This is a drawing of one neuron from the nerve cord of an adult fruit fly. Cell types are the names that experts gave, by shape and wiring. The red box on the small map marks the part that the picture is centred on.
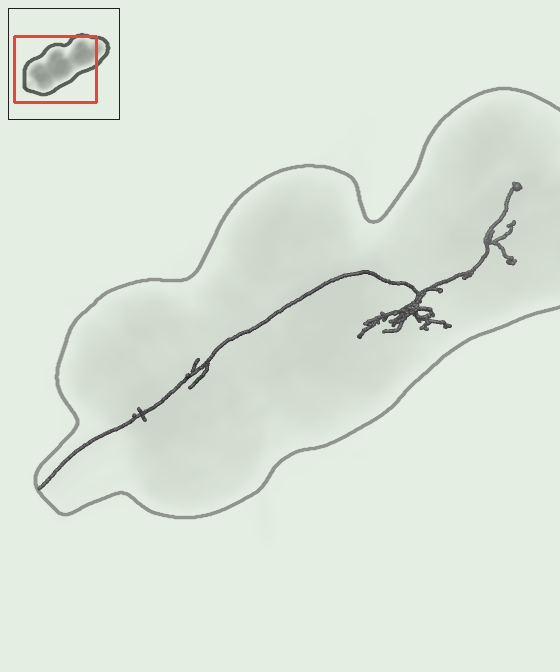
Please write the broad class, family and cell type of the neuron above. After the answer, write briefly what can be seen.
This is an ascending neuron. The family is hemilineage 07B. It is of cell type AN07B085. As drawn here it is wider than it is tall.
